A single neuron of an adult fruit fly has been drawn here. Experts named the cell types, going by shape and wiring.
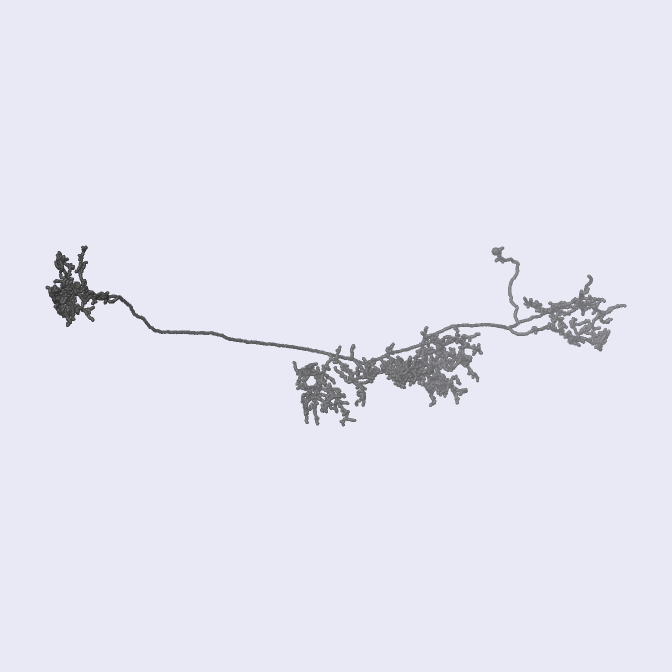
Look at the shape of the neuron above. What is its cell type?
AN09B003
